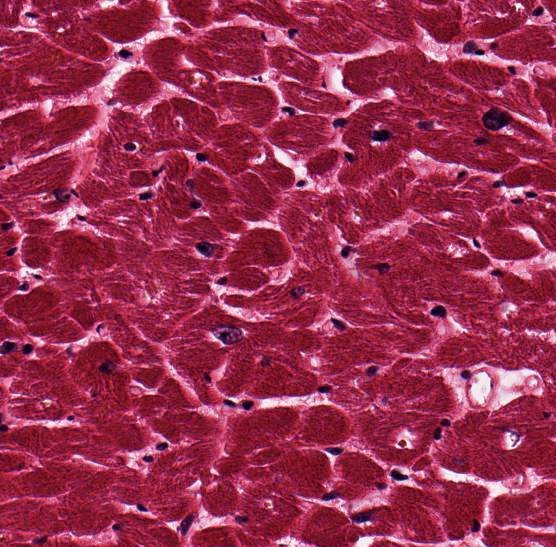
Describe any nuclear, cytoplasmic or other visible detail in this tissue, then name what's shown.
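Closely packed muscle fibres fill the whole field, cut mostly across or obliquely, giving rounded and polygonal profiles. A fibre showing a nucleus has a single one, lying centrally. Only thin pale connective tissue strands separate the fibres, and small dark nuclei lie in these narrow spaces. This is the left ventricle of the heart.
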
